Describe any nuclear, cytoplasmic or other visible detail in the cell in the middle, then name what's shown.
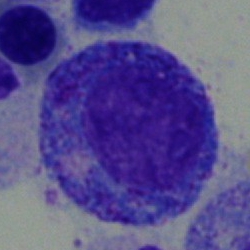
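The cell has a round, smooth outline. Its nuclear chromatin is finely granular, not coarsely clumped. Numerous reddish-purple granules are scattered through the cytoplasm. Beside the nucleus, at the lower left, the cytoplasm shows a paler zone. The cell is a promyelocyte.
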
